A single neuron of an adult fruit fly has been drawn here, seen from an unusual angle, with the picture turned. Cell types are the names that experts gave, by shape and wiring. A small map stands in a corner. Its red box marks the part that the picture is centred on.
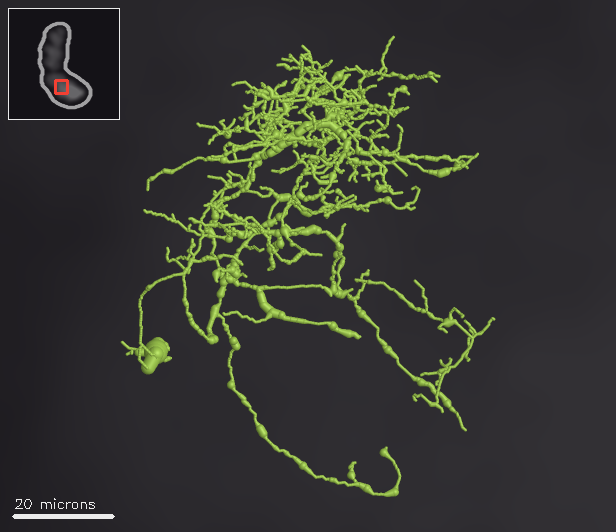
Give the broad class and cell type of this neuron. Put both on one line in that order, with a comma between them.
central-brain intrinsic neuron, CB0785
